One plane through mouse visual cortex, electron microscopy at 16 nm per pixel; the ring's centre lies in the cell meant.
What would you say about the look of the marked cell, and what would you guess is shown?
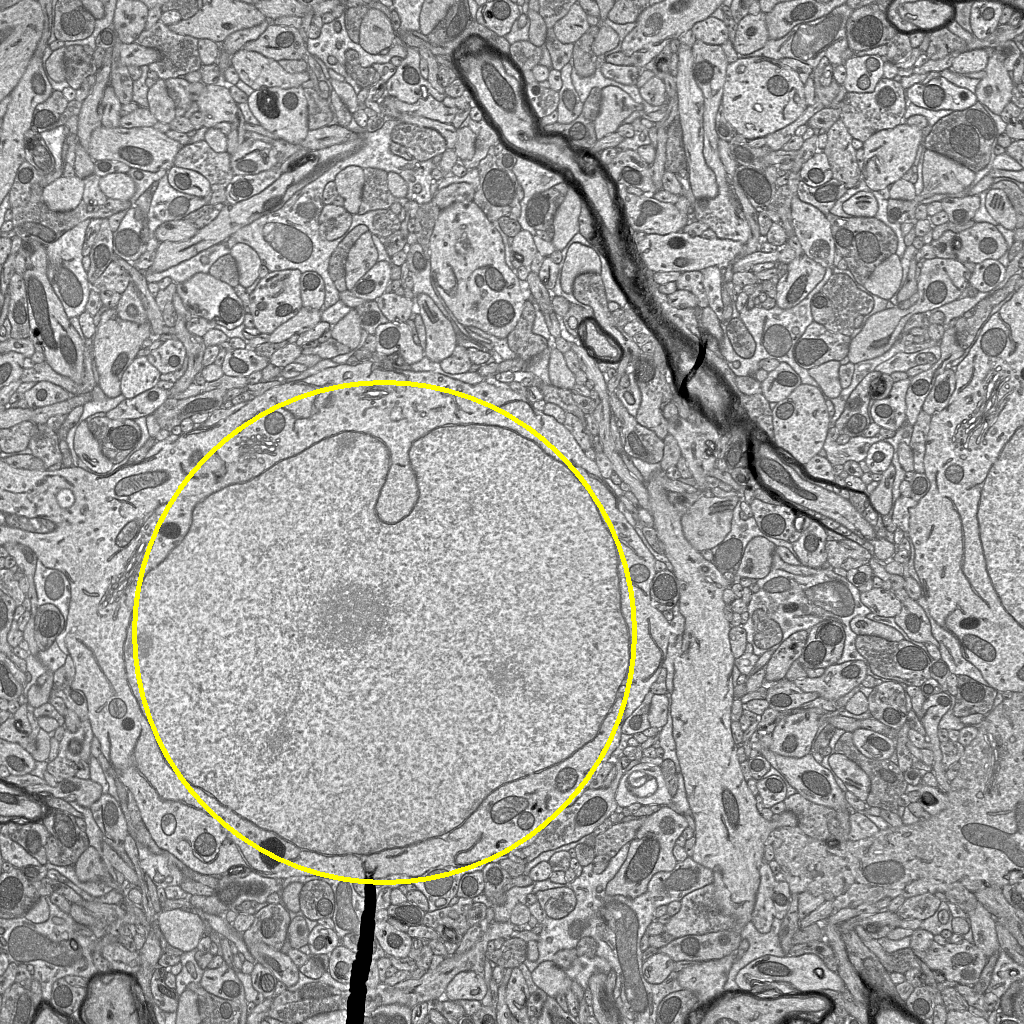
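Most of the ring is filled by a large, nearly round nucleus, seen whole. From the top, a single deep, narrow infolding of the nuclear envelope dips inward. The chromatin is pale and finely dispersed, with little dark clumping along the envelope. Above the upper left of the nucleus, small stacks of flattened membranes lie in the cytoplasm. The cell is an excitatory neuron.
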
